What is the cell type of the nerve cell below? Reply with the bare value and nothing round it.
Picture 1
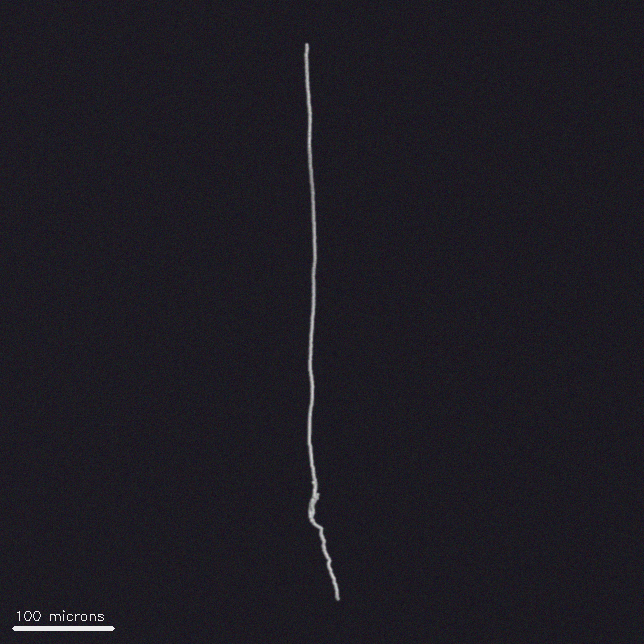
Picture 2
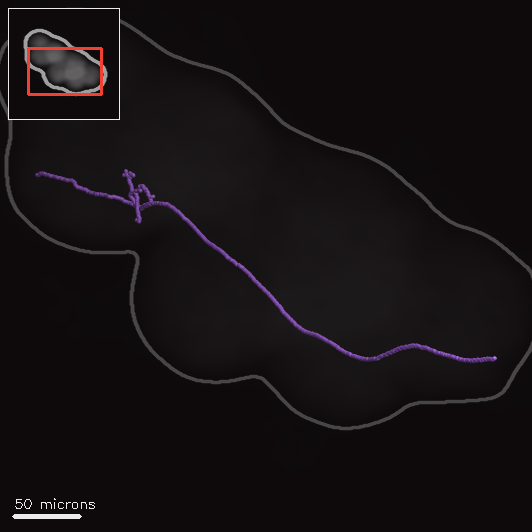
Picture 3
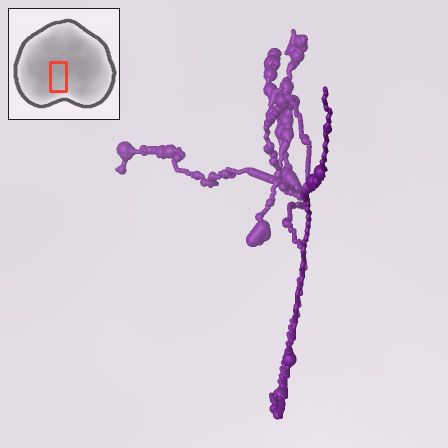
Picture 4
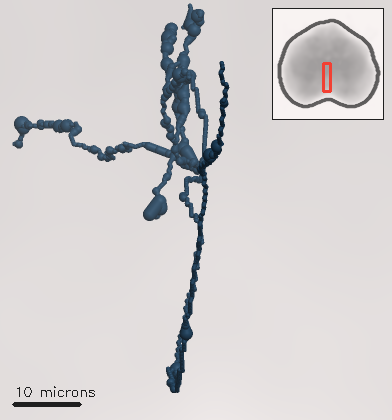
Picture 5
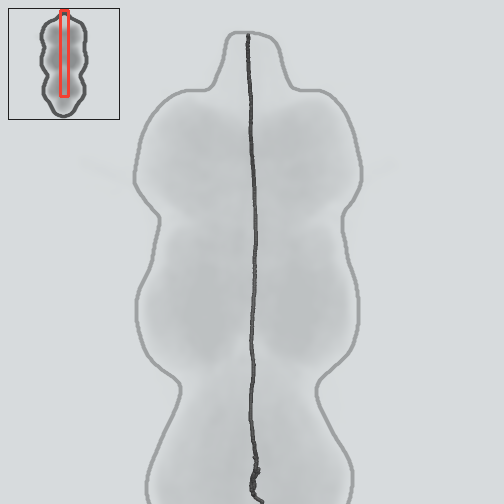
SAxx02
